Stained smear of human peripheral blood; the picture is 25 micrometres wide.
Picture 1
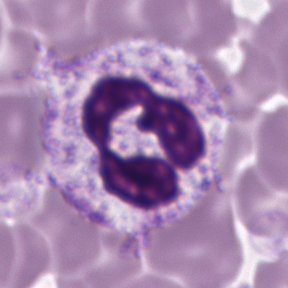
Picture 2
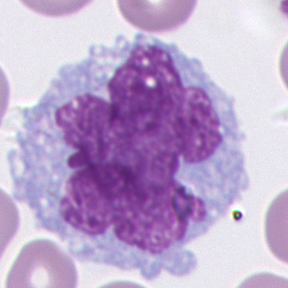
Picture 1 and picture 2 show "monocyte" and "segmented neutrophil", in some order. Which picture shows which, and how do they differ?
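The first picture shows a segmented neutrophil; the second, a monocyte. Both outlines are roughly round, but the monocyte's cytoplasm has a ragged edge with many small bumps. The segmented neutrophil's nucleus is split into lobes, linked in a curved, horseshoe-like chain around a pale centre, and its chromatin is dense, dark purple and clumped.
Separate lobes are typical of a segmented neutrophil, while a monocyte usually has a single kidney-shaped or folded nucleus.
Cytoplasm is plentiful in both: pale pinkish-lilac in the segmented neutrophil, pale grey-blue in the monocyte, where it rims the nucleus on all sides.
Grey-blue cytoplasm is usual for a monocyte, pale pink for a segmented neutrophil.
Fine violet granules fill the segmented neutrophil's cytoplasm without hiding the nuclear outline; the monocyte shows no distinct granules.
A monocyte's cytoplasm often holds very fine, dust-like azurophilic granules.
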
